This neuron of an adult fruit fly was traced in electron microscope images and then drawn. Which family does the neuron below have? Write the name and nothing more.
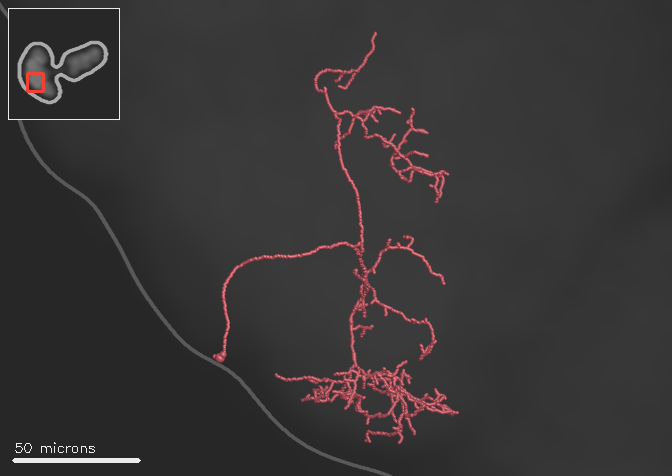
hemilineage VLPd1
